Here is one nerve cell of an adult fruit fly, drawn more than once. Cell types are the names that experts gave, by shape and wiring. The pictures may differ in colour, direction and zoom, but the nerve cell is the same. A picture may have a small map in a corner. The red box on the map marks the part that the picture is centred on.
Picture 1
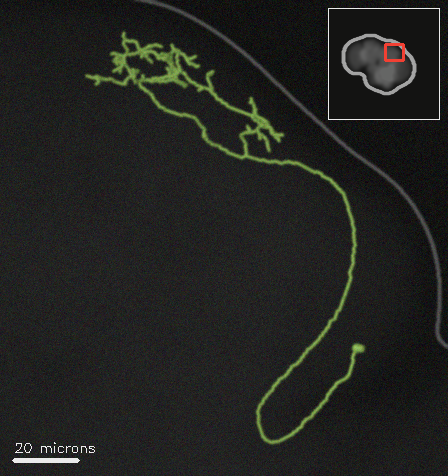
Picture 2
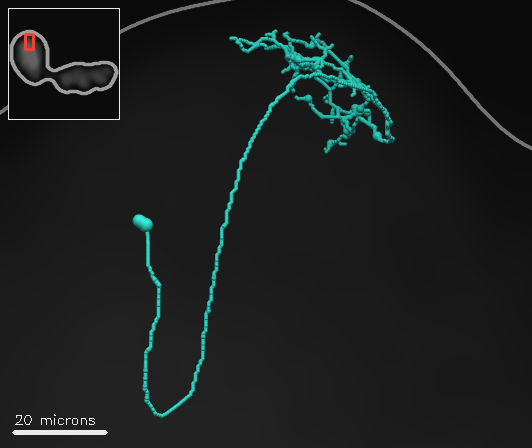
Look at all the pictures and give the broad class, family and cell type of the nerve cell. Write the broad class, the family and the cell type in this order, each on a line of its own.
central-brain intrinsic neuron
hemilineage SLPav2
CB4138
